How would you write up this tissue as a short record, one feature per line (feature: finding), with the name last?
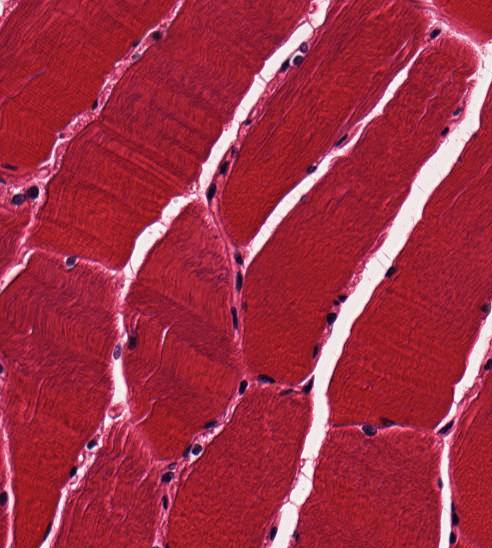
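Nuclei: small, dark, flattened, at fibre edges
Fat cells: none in the field
Clefts: white, empty, along the borders of many fibres
Name: skeletal muscle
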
